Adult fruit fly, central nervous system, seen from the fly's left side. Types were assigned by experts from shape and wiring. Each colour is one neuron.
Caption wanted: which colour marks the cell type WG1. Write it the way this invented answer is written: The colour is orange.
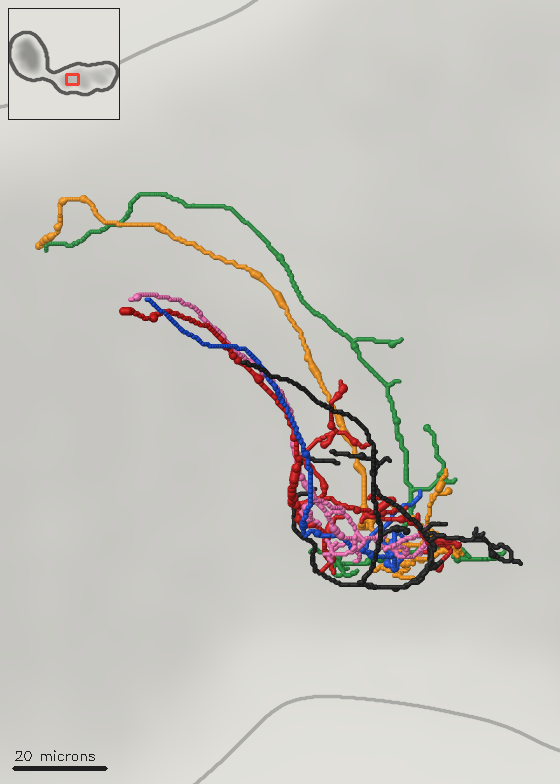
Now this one: The colour is blue.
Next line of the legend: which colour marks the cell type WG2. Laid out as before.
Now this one: The colour is orange.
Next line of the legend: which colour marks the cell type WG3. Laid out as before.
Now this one: The colour is pink.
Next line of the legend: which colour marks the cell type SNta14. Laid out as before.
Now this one: The colour is red.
